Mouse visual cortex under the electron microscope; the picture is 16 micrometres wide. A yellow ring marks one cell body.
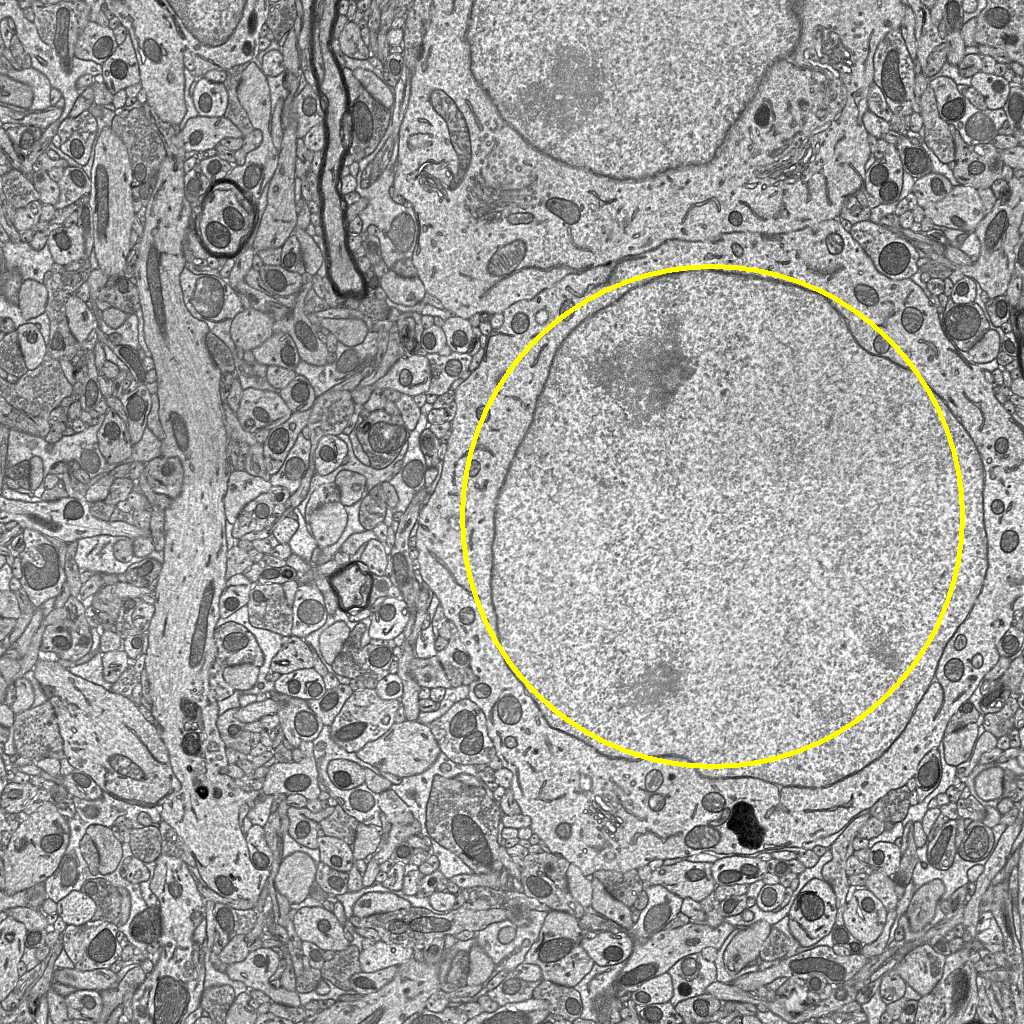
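Excitatory neuron in mouse visual cortex, electron micrograph. The round nucleus shows whole and nearly fills the ring, its envelope running smoothly without deep folds. No sharply outlined dense nucleolus can be seen. Just above lies another cell body with a nucleus of its own.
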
